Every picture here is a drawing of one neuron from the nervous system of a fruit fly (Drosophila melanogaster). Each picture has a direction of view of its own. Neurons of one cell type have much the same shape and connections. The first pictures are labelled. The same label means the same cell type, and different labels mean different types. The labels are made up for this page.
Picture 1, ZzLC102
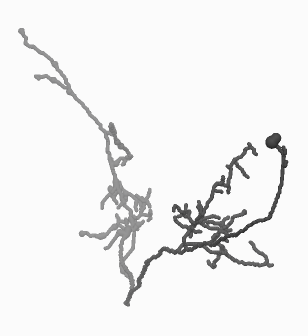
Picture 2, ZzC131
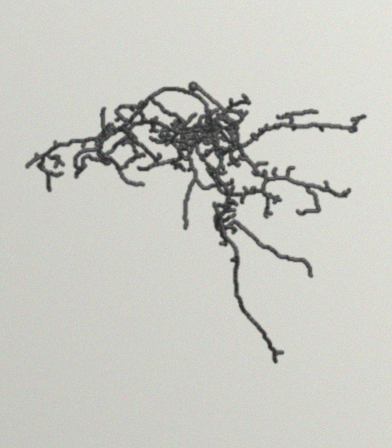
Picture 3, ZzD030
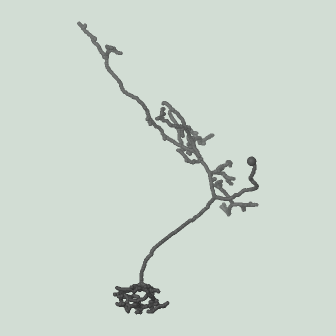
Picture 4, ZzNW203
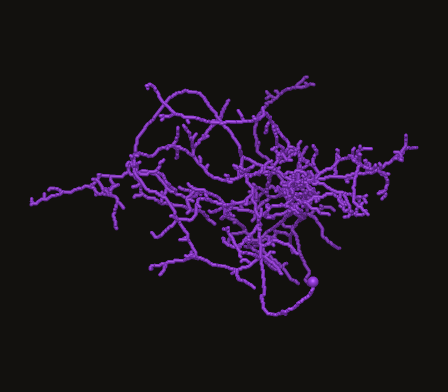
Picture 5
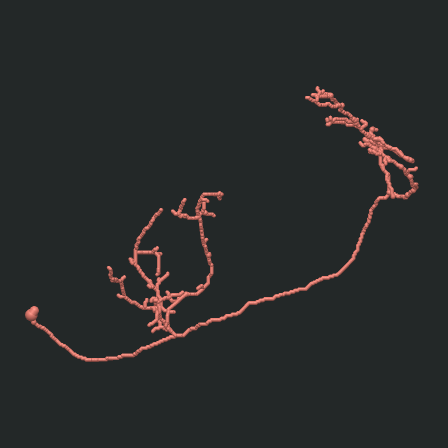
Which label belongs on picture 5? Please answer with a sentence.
It belongs to ZzLC102.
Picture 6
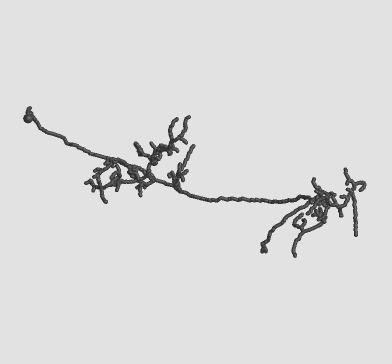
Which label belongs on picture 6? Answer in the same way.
It belongs to ZzLC102.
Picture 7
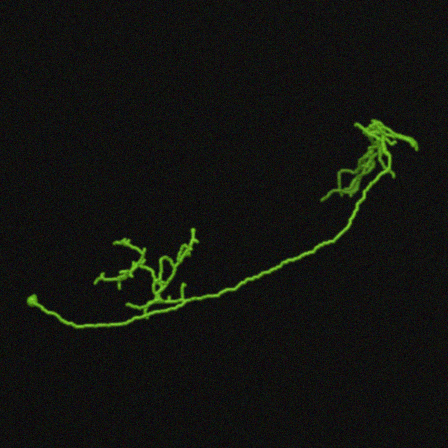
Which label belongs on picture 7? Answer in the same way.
It belongs to ZzLC102.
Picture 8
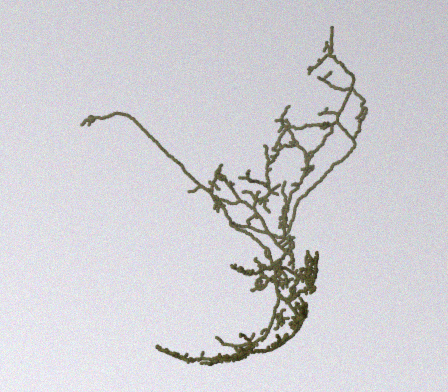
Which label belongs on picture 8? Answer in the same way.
It belongs to ZzC131.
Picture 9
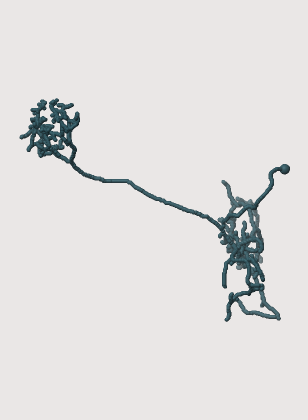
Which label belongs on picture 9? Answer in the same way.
It belongs to ZzD030.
